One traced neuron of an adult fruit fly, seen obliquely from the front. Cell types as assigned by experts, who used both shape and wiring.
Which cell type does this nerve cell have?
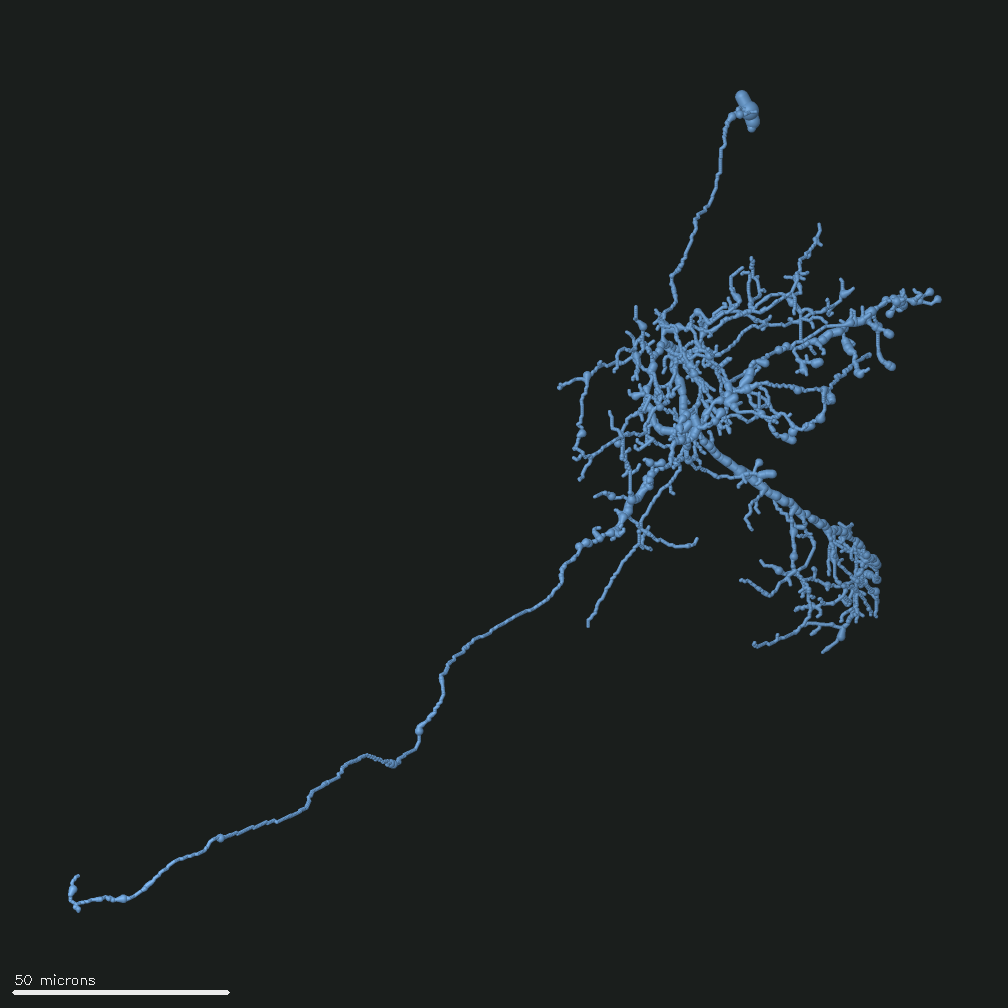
INXXX331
